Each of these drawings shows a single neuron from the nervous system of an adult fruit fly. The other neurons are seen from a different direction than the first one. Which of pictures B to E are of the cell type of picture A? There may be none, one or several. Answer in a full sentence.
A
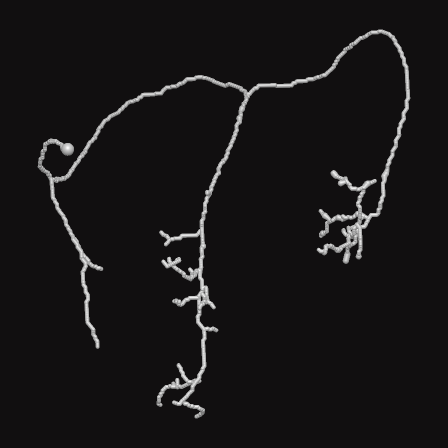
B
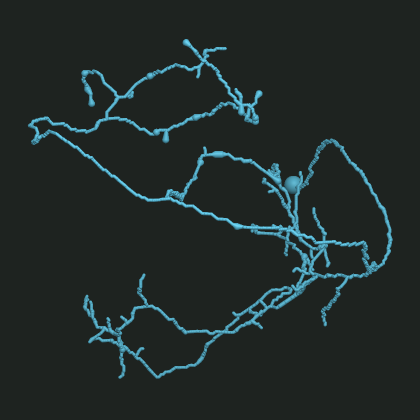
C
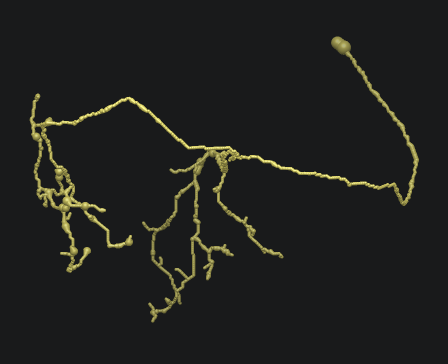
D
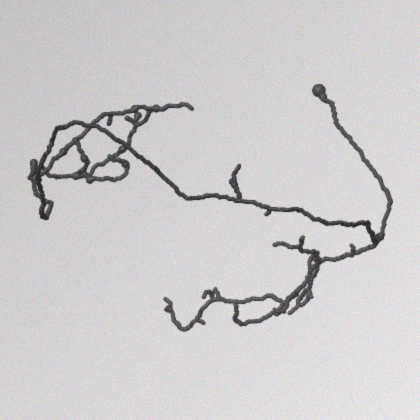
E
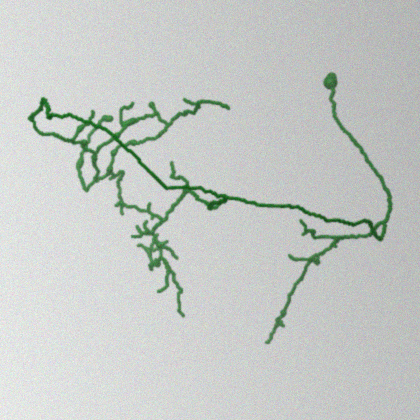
Picture C, picture D and picture E are of the same cell type.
